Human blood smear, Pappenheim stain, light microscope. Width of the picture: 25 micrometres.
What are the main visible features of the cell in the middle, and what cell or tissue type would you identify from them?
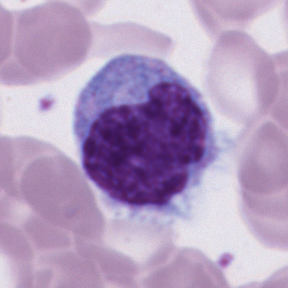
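The nucleus here sits toward the lower right of the cell, with a notch in its upper edge. Its chromatin is dark purple and blotchy, not evenly smooth. The widest band of cytoplasm is on the upper-left side of the nucleus. It's a monocyte.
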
